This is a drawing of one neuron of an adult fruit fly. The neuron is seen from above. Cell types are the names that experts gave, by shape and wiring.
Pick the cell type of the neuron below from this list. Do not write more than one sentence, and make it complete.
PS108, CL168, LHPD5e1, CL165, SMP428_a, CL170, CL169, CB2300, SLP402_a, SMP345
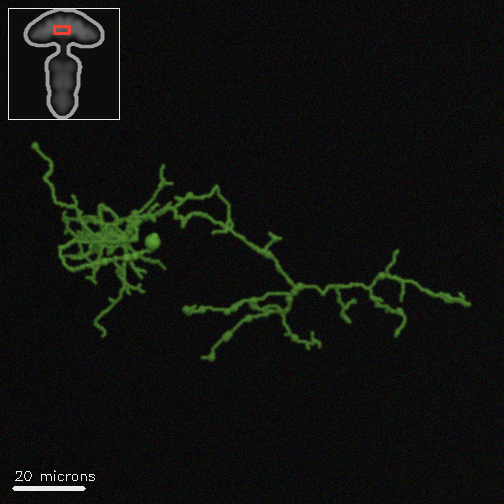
It is as CB2300 that this neuron is typed.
